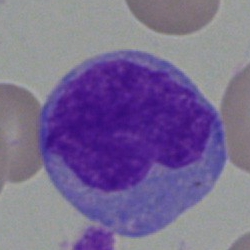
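Monocyte in the middle, its nucleus filling the upper part of the cell. You can make out a notch in the lower edge of that nucleus, and the chromatin is finely stippled and dark purple. Underneath, the cytoplasm spreads as a broad crescent.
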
